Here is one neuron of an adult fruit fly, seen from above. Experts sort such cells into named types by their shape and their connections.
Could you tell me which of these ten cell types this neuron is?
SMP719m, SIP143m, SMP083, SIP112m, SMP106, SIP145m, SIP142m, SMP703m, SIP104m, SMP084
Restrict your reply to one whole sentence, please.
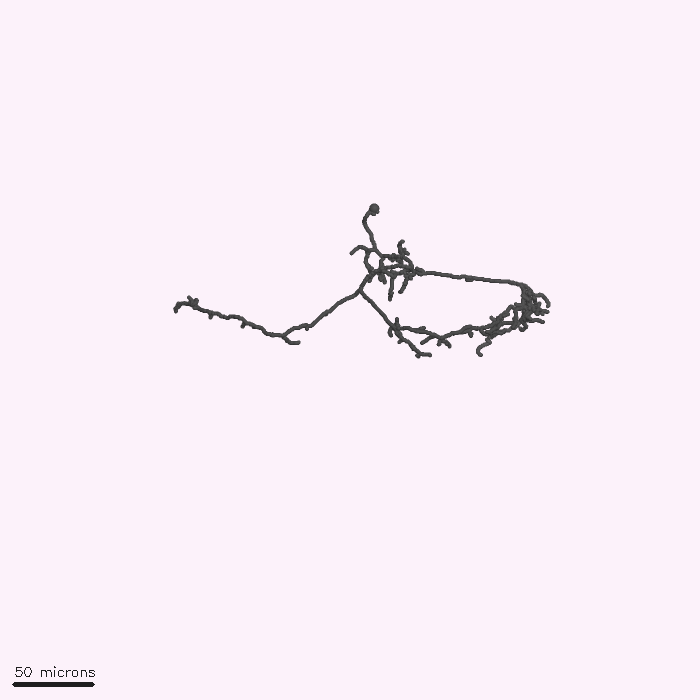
It is to cell type SMP703m that the neuron belongs.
